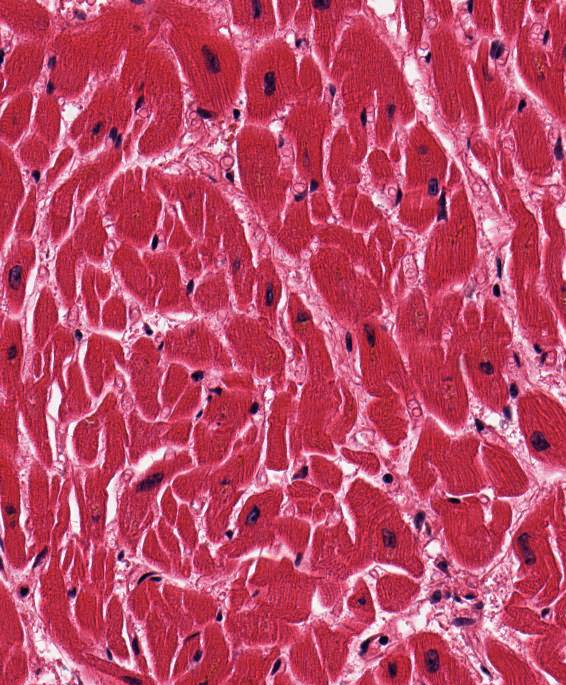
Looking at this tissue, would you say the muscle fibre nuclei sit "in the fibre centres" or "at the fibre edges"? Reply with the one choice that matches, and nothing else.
In the fibre centres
